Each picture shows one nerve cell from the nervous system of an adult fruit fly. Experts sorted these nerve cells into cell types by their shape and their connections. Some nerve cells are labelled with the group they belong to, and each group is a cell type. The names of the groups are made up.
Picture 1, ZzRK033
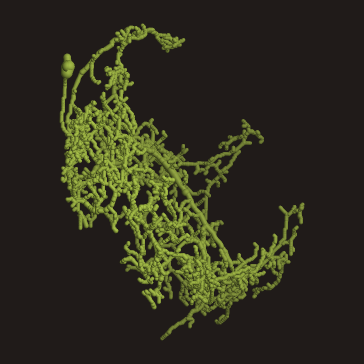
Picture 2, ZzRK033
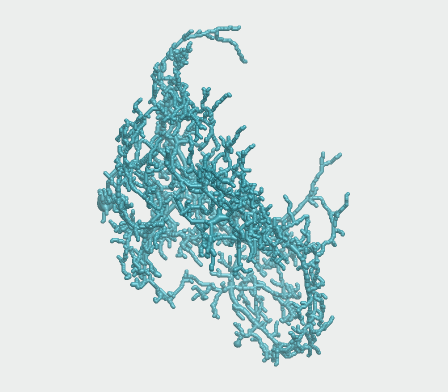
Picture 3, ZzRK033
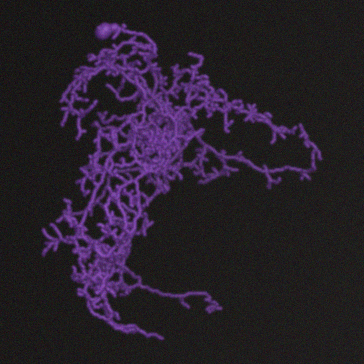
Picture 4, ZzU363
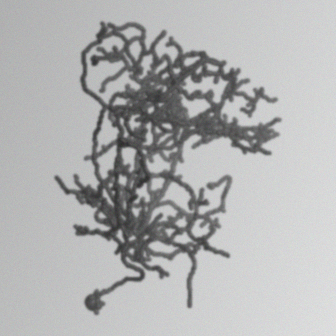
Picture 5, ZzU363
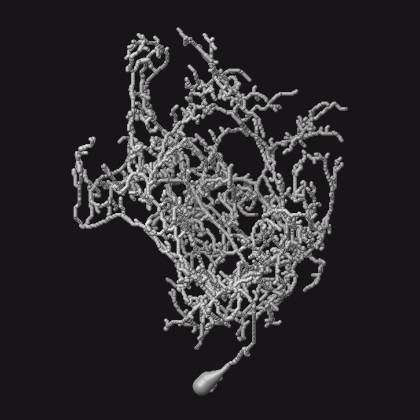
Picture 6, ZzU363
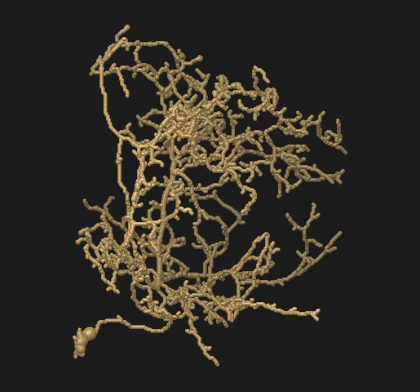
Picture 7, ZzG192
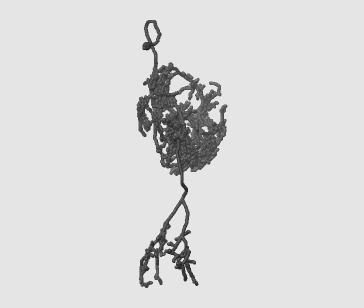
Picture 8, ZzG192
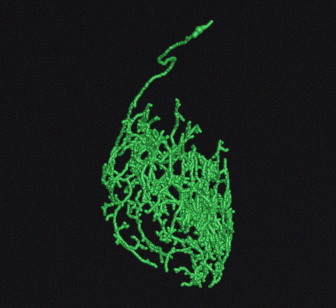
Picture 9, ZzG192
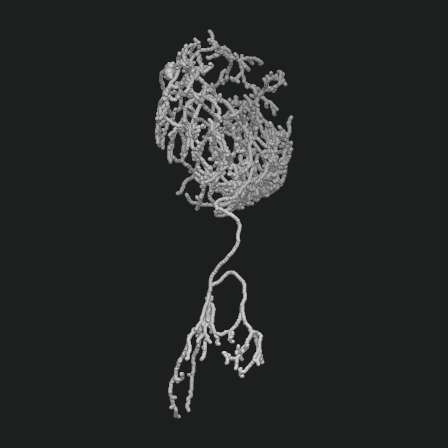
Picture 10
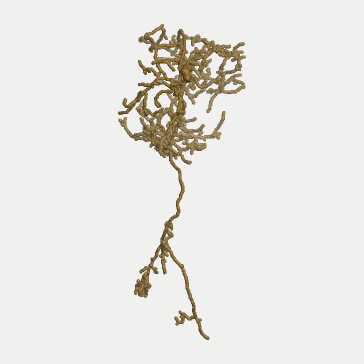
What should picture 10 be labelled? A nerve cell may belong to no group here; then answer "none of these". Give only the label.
ZzG192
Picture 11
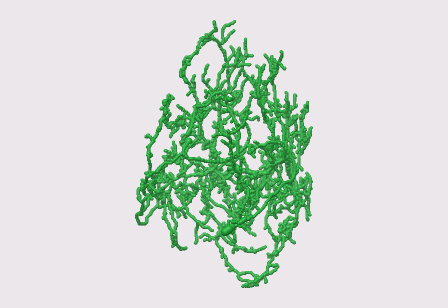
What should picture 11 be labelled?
ZzU363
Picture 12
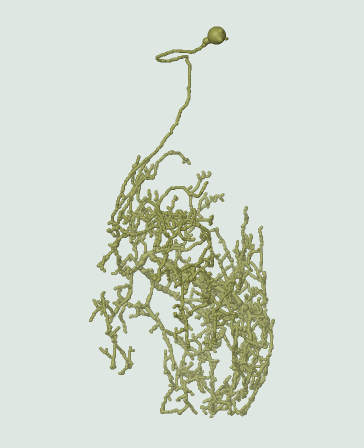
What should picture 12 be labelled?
ZzG192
